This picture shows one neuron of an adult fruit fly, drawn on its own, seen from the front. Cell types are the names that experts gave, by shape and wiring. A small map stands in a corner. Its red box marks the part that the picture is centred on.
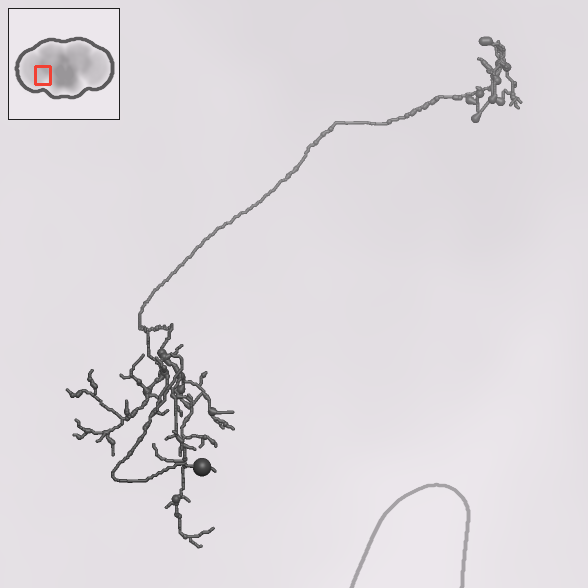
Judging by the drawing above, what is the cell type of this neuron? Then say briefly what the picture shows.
The cell type is Tm36. This is an optic-lobe intrinsic neuron. Dozens of branch ends can be seen. In this view it is about as wide as it is tall.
